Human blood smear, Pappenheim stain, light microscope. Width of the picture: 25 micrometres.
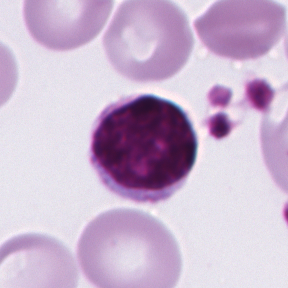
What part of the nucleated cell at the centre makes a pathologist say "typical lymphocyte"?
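Most of what this cell shows agrees with a typical lymphocyte.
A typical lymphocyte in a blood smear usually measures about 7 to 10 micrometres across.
This cell is about 10 micrometres across, which is at the top of that range.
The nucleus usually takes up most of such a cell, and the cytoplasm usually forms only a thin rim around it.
Here the nucleus is round, about 9 micrometres across, and fills about 80% of the cell's area. The cytoplasm is a thin rim that is widest along the lower edge, and at the top the nucleus reaches almost to the cell's edge, with hardly any cytoplasm showing.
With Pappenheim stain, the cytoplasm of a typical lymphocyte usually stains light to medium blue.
The pale blue of this cytoplasm matches that. The chromatin is dense, dark purple and coarsely clumped.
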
